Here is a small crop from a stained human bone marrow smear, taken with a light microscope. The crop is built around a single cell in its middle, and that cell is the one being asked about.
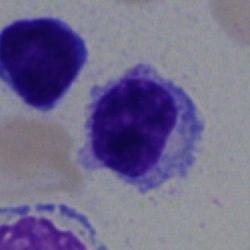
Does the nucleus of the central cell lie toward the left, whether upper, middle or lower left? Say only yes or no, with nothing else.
Yes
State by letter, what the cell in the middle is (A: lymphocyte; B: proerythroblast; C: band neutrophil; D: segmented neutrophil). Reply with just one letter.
A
